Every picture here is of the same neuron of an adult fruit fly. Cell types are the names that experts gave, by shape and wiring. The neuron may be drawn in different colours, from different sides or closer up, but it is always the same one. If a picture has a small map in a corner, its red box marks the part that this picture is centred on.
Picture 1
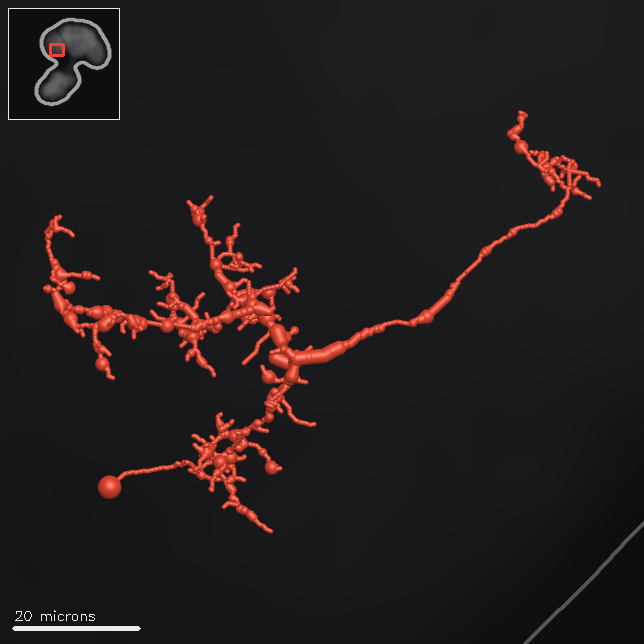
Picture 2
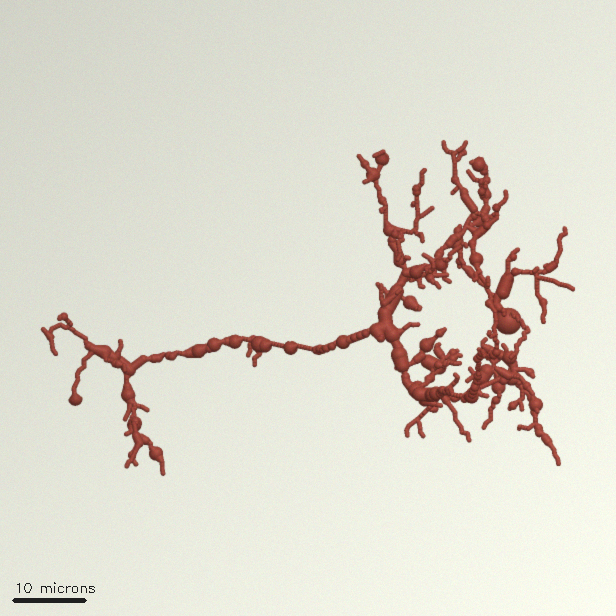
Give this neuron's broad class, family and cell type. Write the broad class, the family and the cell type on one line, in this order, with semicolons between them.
optic-lobe intrinsic neuron; Y; Y12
